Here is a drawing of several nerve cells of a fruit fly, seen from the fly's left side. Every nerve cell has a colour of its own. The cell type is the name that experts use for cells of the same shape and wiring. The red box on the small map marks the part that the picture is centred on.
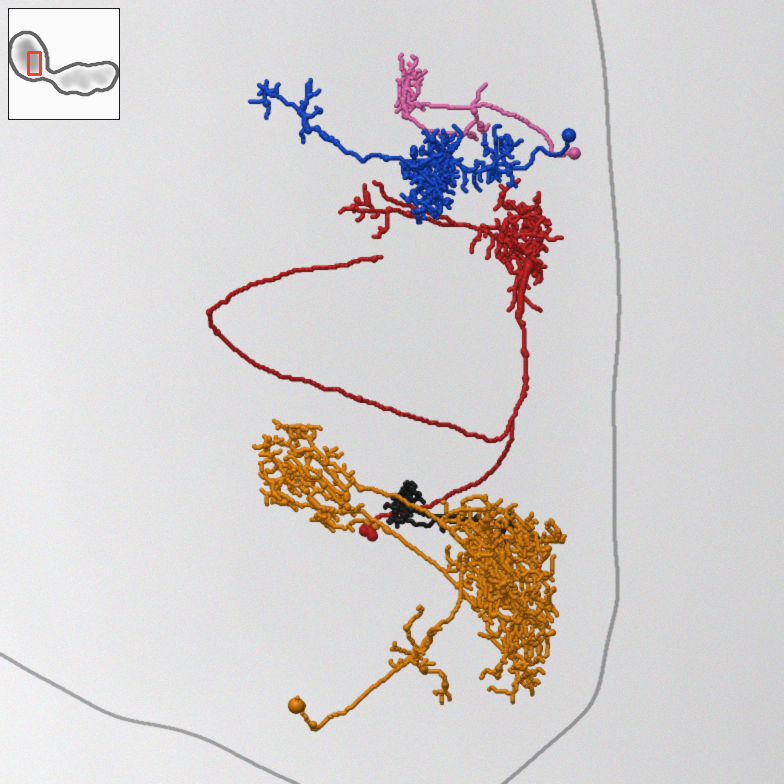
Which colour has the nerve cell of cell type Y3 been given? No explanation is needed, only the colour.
blue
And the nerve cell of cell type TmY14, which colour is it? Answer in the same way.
red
